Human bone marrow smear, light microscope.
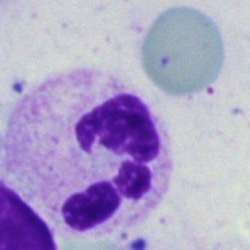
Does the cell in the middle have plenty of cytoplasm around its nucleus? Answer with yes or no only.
Yes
